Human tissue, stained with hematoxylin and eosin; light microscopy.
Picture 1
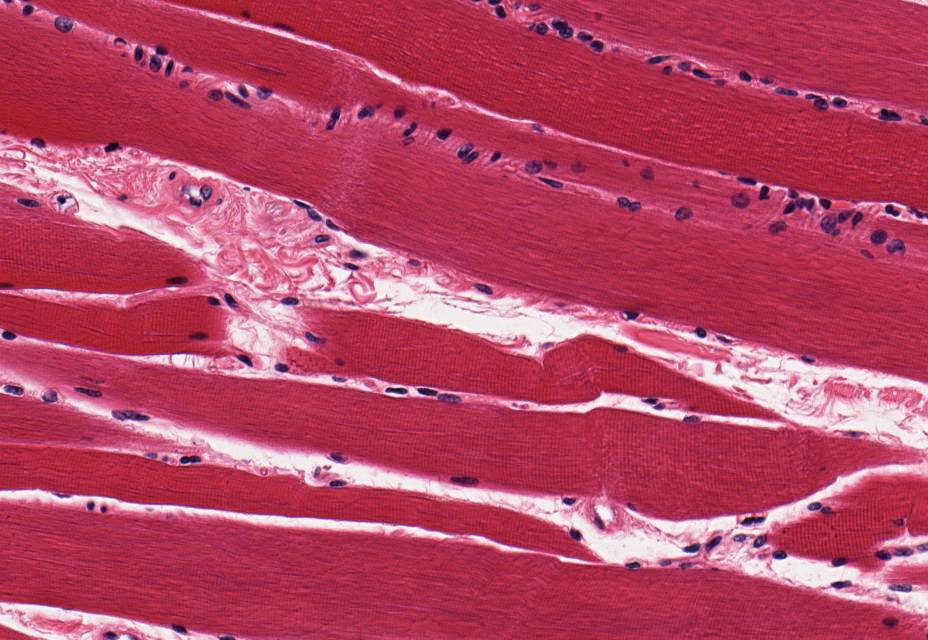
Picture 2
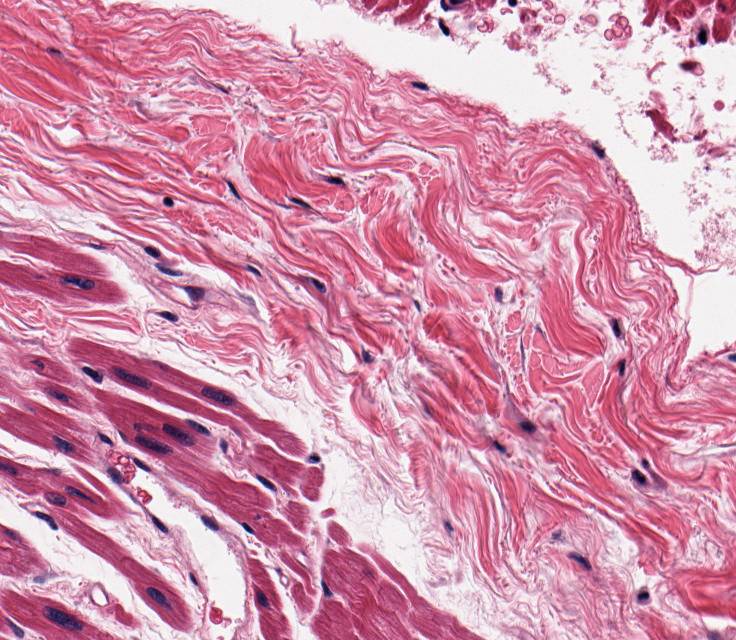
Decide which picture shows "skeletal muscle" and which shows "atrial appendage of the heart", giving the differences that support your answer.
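My reading: skeletal muscle is in picture 1, atrial appendage of the heart in picture 2. In picture 1 I can follow fine transverse cross-striations along the fibres, and the nuclei sit at the fibre edges, not in the centres. Most of those nuclei are dark, elongated ovals lying parallel to the long axis of the fibres, and the cytoplasm is deeply eosinophilic, a strong red. In picture 2, the cardiac muscle cells at lower left are elongated and lie roughly parallel to one another, running obliquely. The upper layer consists of wavy, strongly eosinophilic fibre bundles running broadly parallel to the free surface, with only sparse, scattered, thin dark elongated nuclei. Between the cardiac muscle and that fibrous layer I see a paler, loosely textured zone with wispy fibres and clear gaps.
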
